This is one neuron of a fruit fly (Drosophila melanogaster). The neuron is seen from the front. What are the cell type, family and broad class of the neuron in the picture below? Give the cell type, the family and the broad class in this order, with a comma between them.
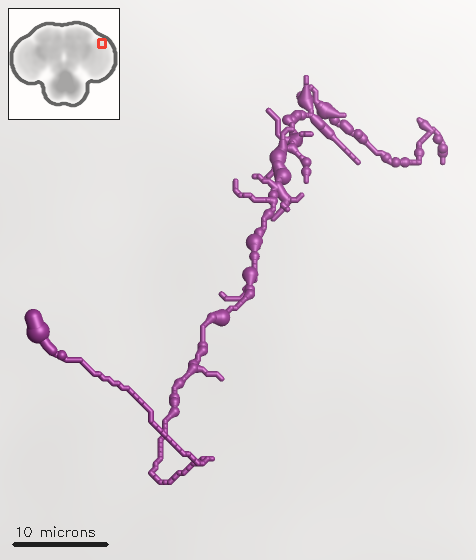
Dm3b, Dm, optic-lobe intrinsic neuron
